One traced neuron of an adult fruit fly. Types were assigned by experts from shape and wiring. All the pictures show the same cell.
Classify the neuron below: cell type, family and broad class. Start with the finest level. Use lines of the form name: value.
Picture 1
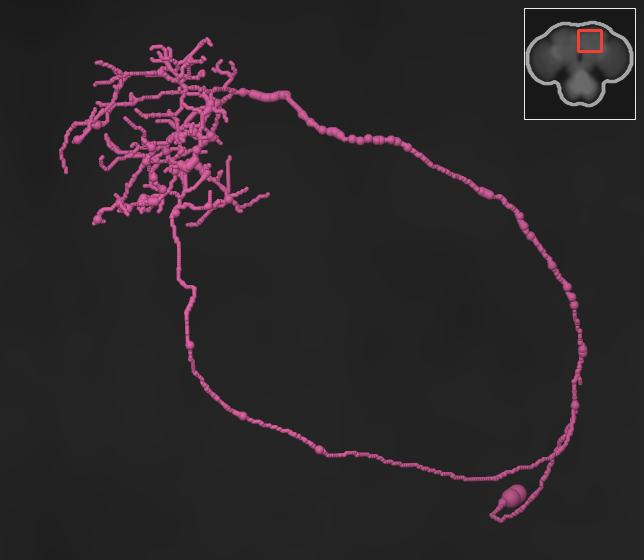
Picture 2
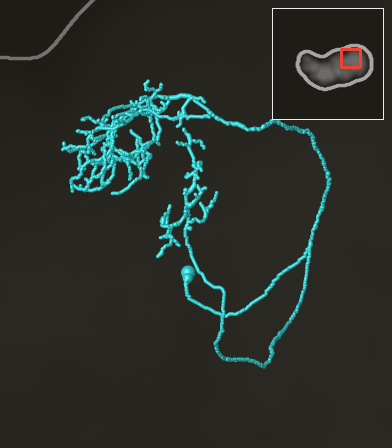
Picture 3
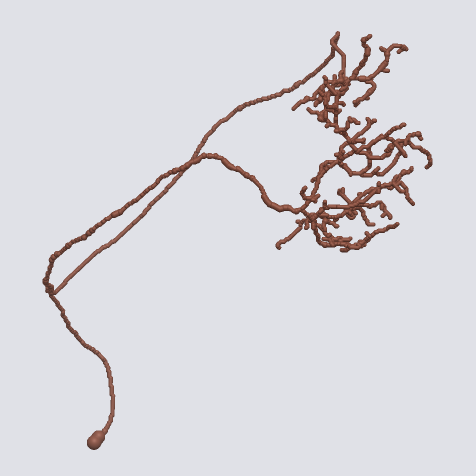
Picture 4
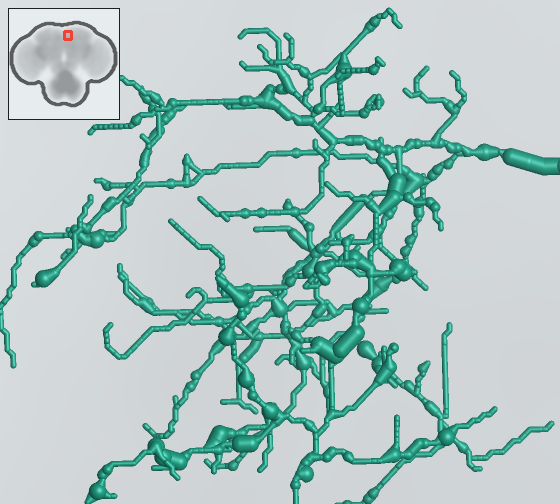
cell type: SMP566
family: hemilineage VLPl&p1_posterior
broad class: central-brain intrinsic neuron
